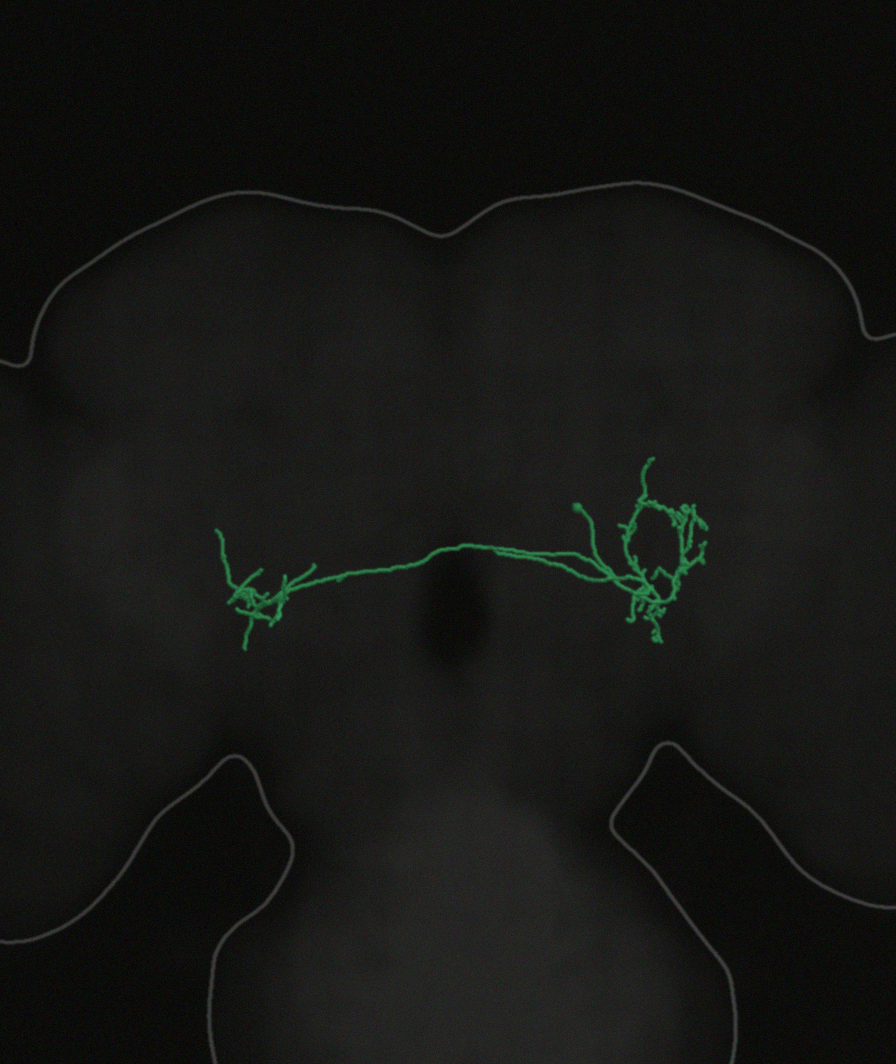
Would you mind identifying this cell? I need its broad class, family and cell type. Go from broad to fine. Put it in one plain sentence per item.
A central-brain intrinsic neuron of hemilineage DM4_ventral, type CB1980.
